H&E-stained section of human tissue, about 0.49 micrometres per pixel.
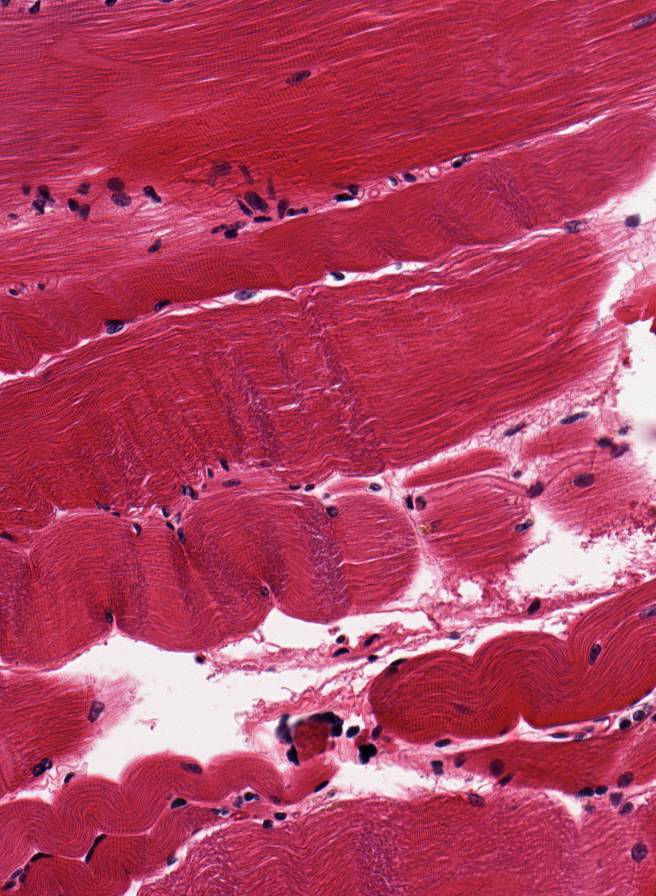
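Skeletal muscle. Along each fibre I can follow fine, regular cross-striations. The nuclei are small, dark and flattened, and they sit at the fibre edges. In the lower half, many fibres turn wavy, their outlines scalloped. The cytoplasm takes a deep, even red-pink.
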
